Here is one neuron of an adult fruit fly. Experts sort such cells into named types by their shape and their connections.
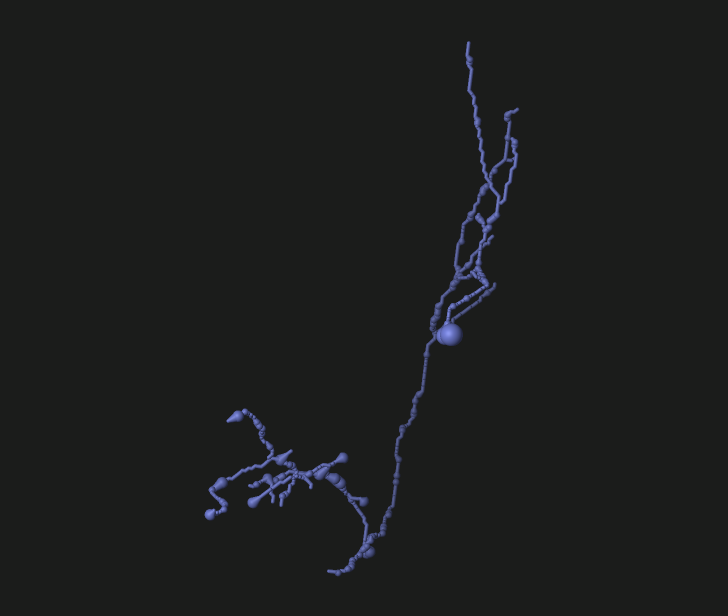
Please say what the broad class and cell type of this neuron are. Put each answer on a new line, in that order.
central-brain intrinsic neuron
CB2295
